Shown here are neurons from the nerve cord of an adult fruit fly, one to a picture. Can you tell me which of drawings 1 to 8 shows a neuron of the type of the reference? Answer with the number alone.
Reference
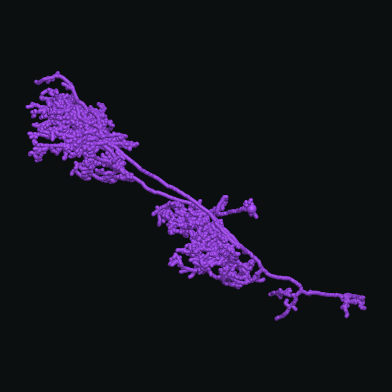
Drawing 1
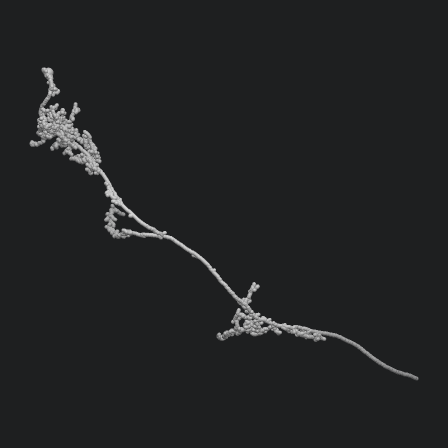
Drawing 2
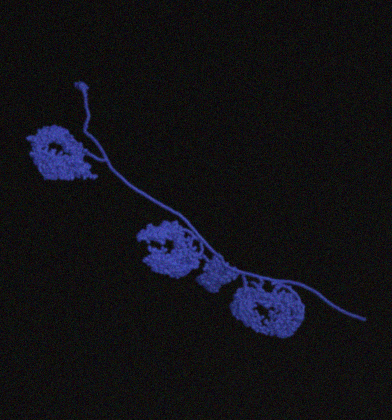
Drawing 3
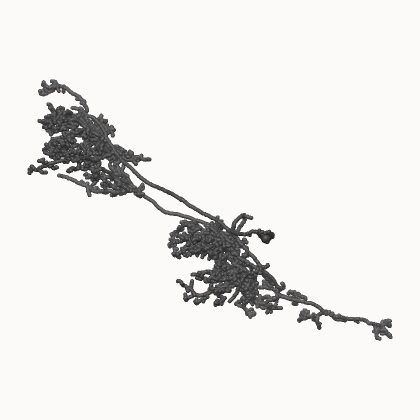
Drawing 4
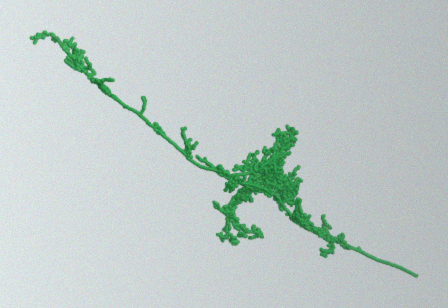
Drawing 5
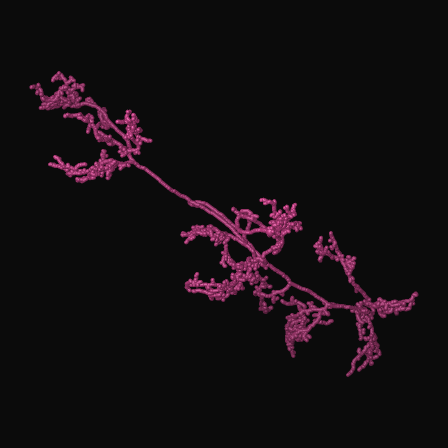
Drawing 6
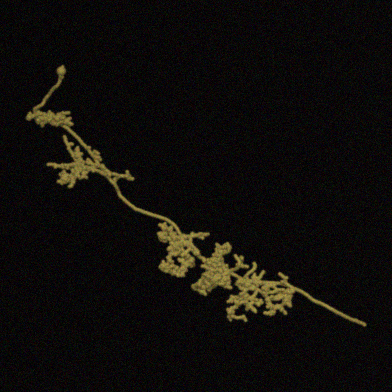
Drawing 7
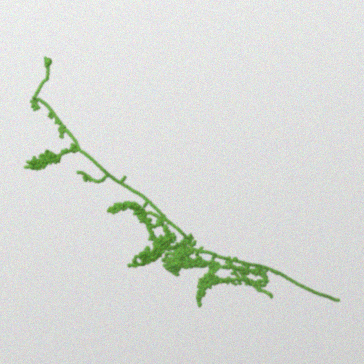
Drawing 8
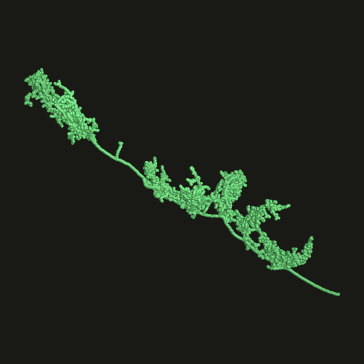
3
